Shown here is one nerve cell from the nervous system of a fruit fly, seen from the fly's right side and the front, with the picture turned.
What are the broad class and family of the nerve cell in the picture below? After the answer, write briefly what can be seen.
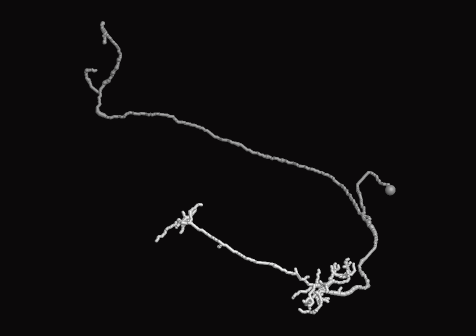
This is a visual projection neuron. The family is LLPC. The cell body is on the right of the picture. As drawn here it is about as wide as it is tall.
